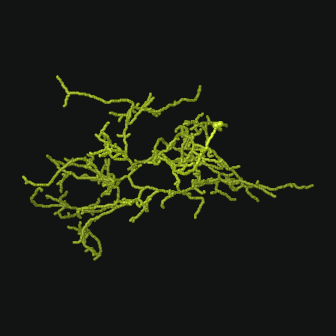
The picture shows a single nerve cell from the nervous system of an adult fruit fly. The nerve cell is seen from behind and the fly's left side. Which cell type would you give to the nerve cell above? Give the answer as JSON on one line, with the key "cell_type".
{"cell_type": "CL266_a1"}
